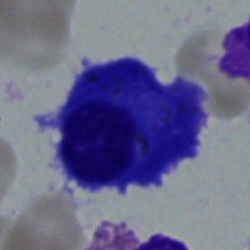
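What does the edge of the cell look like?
It is irregular, with a ragged margin, and small bleb-like projections stick out around much of it.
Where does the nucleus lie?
Off-centre, toward the lower left of the cell.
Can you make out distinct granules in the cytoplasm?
No, none are visible.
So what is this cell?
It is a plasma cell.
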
